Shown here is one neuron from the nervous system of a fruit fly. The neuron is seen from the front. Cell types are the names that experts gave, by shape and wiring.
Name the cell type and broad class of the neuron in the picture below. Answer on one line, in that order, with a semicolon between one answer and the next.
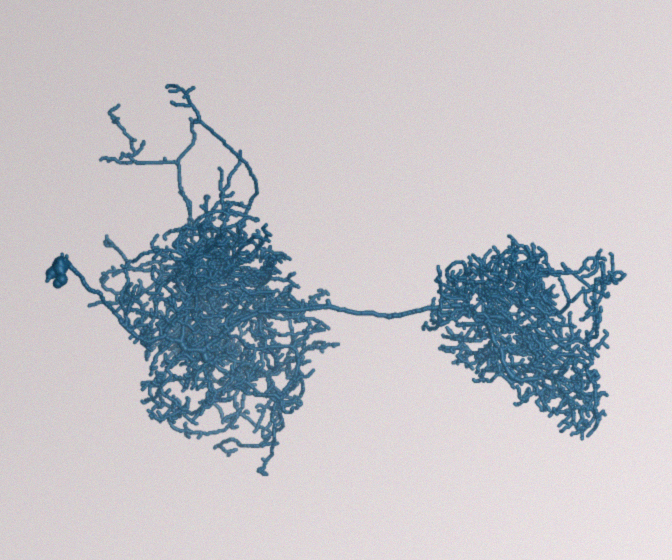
LAL123; central-brain intrinsic neuron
